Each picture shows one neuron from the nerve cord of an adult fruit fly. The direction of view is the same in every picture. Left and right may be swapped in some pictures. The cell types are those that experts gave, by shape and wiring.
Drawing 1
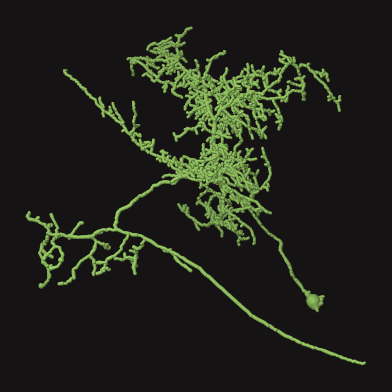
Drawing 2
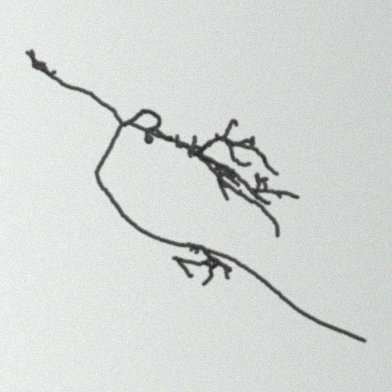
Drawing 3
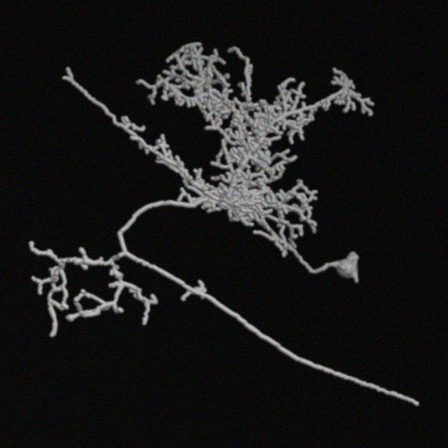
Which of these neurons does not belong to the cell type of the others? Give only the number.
2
